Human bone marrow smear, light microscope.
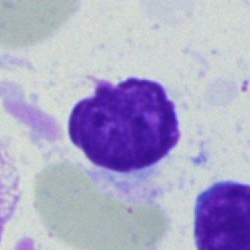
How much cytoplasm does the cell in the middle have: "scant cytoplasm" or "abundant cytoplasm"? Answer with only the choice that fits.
Scant cytoplasm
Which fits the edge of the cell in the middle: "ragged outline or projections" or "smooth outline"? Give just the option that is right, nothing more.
Ragged outline or projections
